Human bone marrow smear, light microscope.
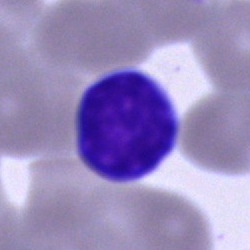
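Lymphocyte: middle cell of a stained human bone marrow smear. Outline roughly round, with a few slightly flattened stretches along the edge. Nucleus filling nearly the whole cell; no clearly visible rim of cytoplasm. Chromatin dense and deep blue-purple, with faint paler mottling; no distinct nucleoli.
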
